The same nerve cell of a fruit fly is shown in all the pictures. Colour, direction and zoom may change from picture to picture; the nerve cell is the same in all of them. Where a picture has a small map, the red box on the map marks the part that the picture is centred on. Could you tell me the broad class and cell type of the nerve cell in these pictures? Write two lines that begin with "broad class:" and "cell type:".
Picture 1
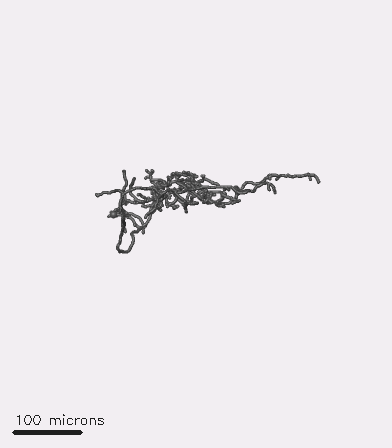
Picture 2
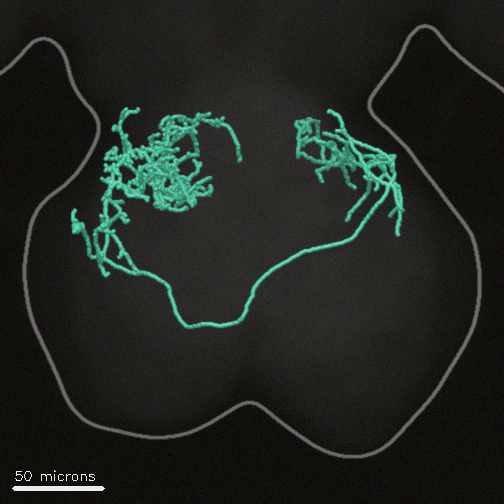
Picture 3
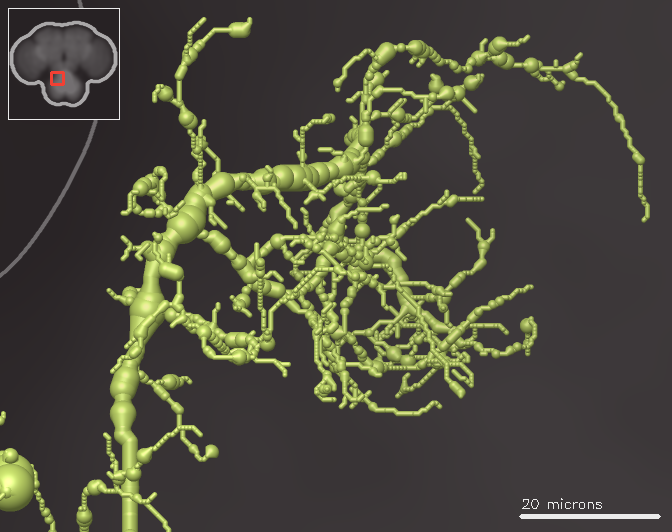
broad class: nerve-cord intrinsic neuron
cell type: INXXX076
